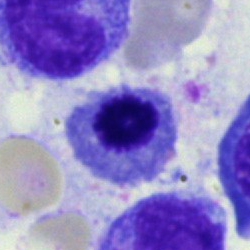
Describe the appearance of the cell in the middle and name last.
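Irregular in outline, the cell has a slightly ragged, fuzzy edge. Its chromatin is very dark, dense and deep purple, within a nucleus placed toward the upper part of the cell, leaving more cytoplasm below. The cytoplasm is a medium greyish blue. This is an erythroblast.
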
